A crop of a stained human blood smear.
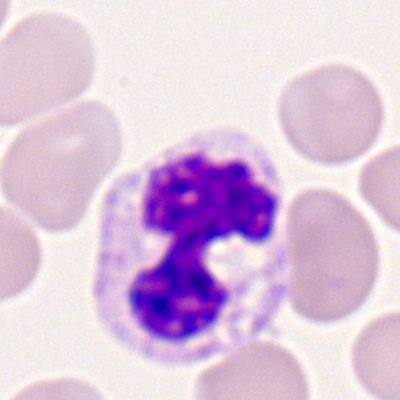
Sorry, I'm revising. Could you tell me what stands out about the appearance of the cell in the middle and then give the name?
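You can see the nucleus as two dark masses, one upper and one lower, joined by a thick band, with no nucleoli visible. There's plenty of pale pinkish-lilac cytoplasm, and it shows between the nucleus and the cell edge all the way round. It's a segmented neutrophil.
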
